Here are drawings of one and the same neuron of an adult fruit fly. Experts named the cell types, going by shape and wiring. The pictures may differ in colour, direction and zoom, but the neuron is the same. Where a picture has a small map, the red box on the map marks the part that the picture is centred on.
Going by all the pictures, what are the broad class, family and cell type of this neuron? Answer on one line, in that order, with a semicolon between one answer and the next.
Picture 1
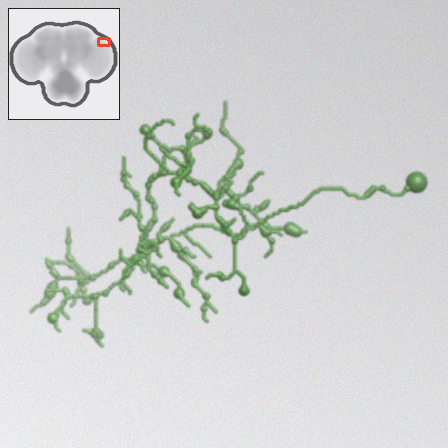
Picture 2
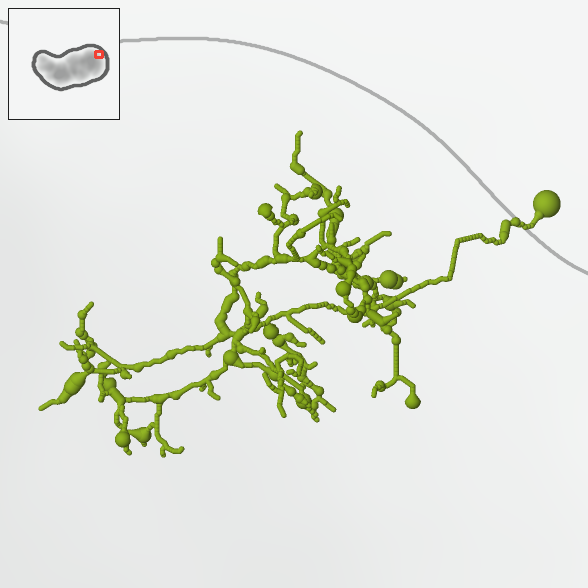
optic-lobe intrinsic neuron; Mi; Mi14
